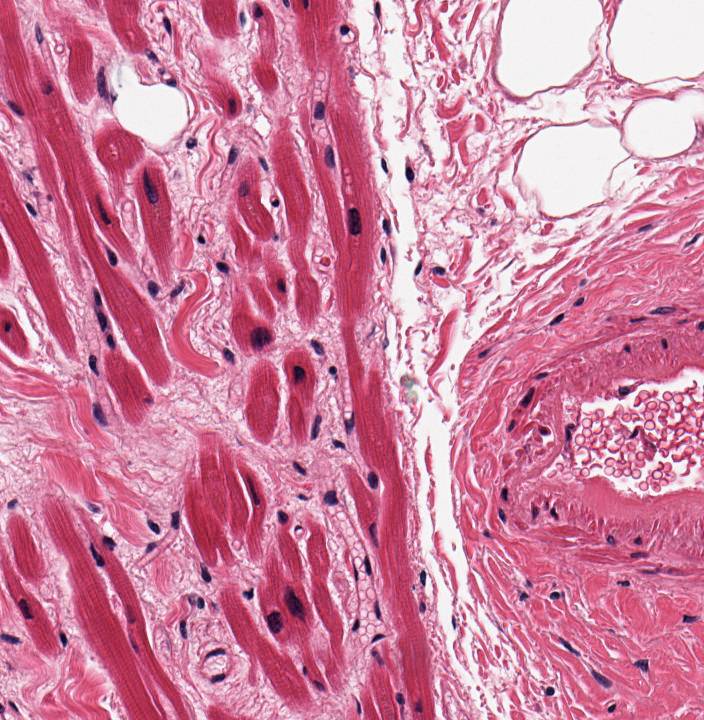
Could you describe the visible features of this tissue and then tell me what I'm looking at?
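First, striated muscle fibres fill the left half; loose connective tissue, fat and a vessel, the right. Centre-left, several fibres cut across show as rounded profiles, each with a dark central nucleus. Large empty rounded adipocytes cluster upper right. Tissue: atrial appendage of the heart.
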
